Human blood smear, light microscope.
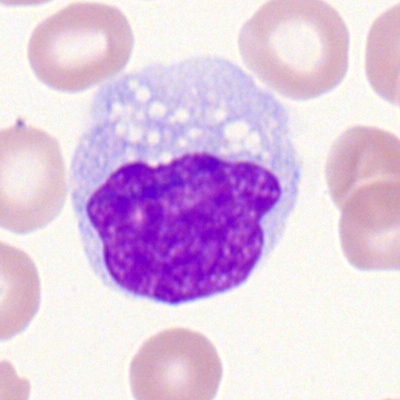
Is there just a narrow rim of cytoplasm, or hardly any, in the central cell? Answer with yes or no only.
No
